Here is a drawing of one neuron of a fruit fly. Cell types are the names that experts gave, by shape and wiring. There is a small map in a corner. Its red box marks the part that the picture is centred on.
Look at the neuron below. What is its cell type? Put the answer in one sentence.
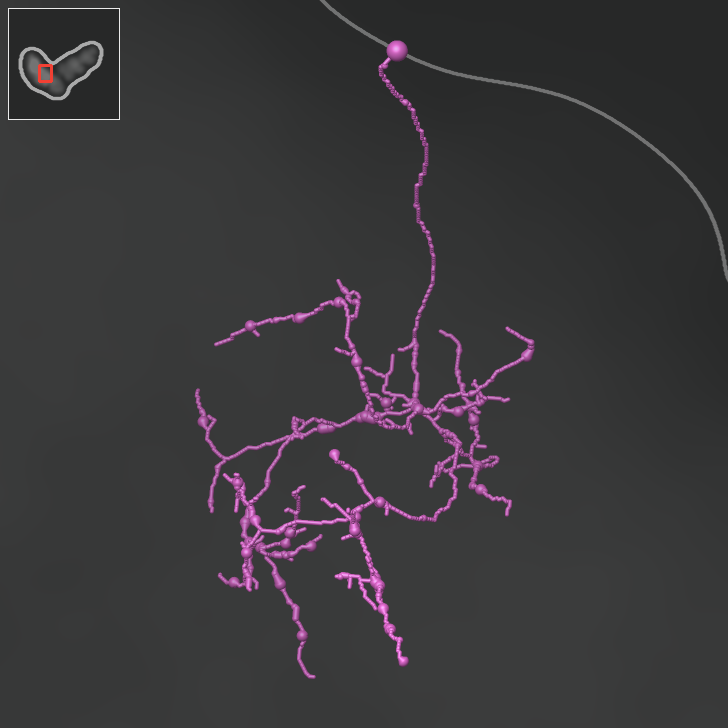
The cell type is CB2869.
